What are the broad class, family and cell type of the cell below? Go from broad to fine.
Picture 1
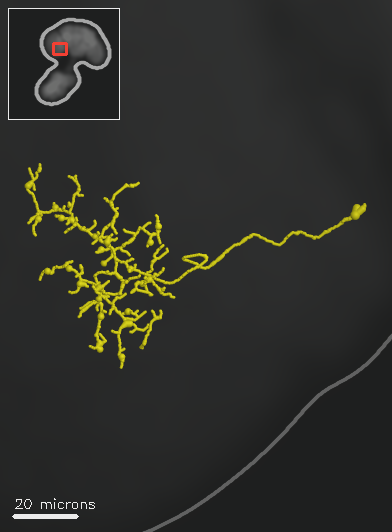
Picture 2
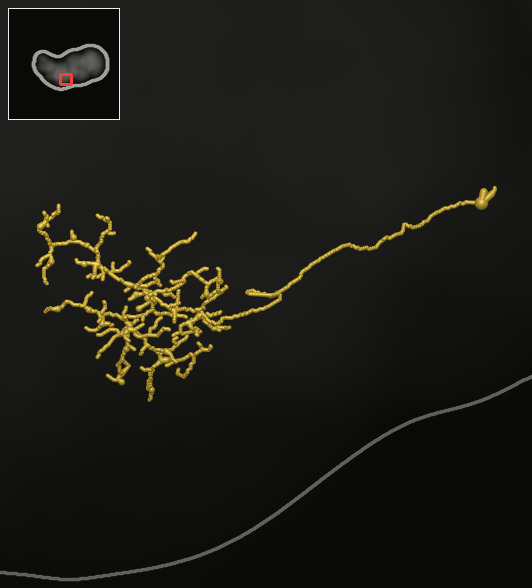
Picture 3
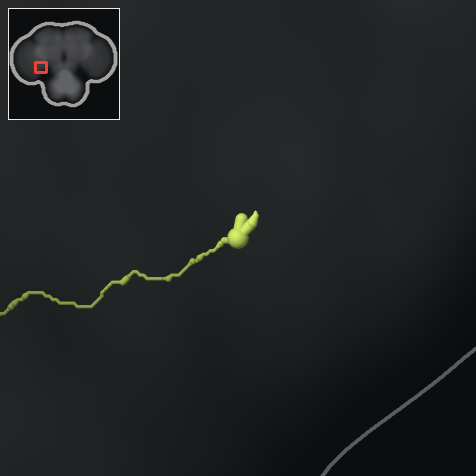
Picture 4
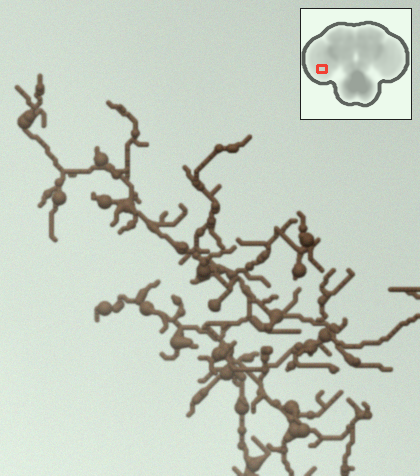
optic-lobe intrinsic neuron; Cm; Cm11a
